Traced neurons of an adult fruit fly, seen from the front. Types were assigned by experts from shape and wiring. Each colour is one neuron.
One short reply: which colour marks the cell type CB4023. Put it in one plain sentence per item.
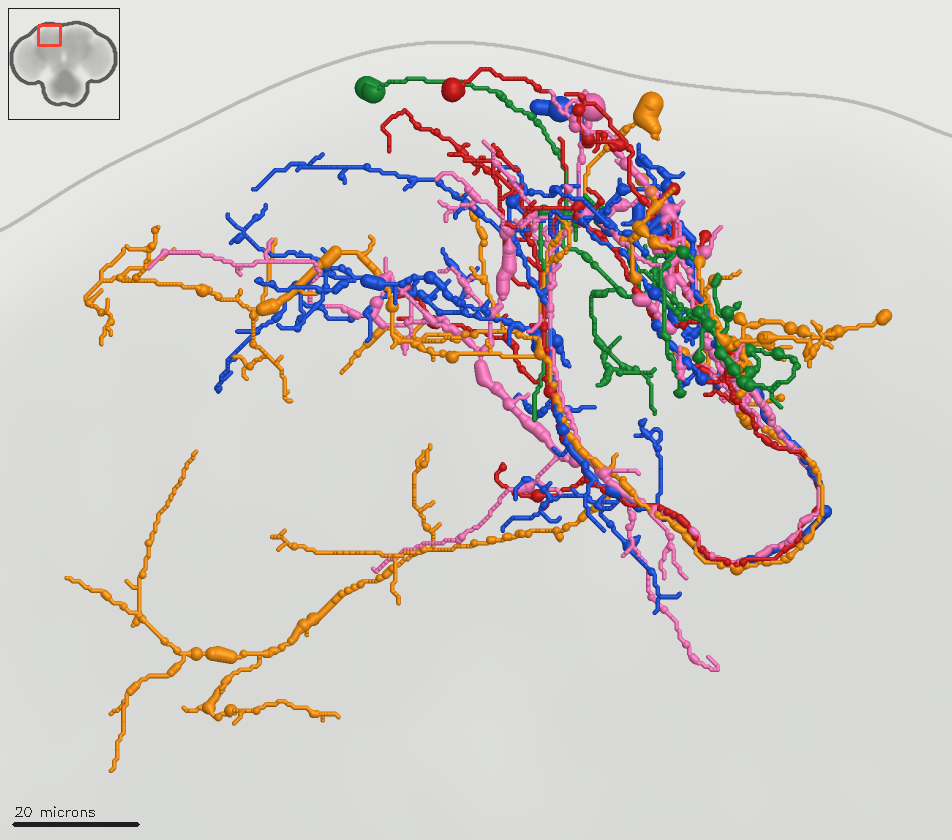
The colour is red.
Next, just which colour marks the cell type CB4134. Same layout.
The colour is green.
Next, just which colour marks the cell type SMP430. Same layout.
The colour is orange.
